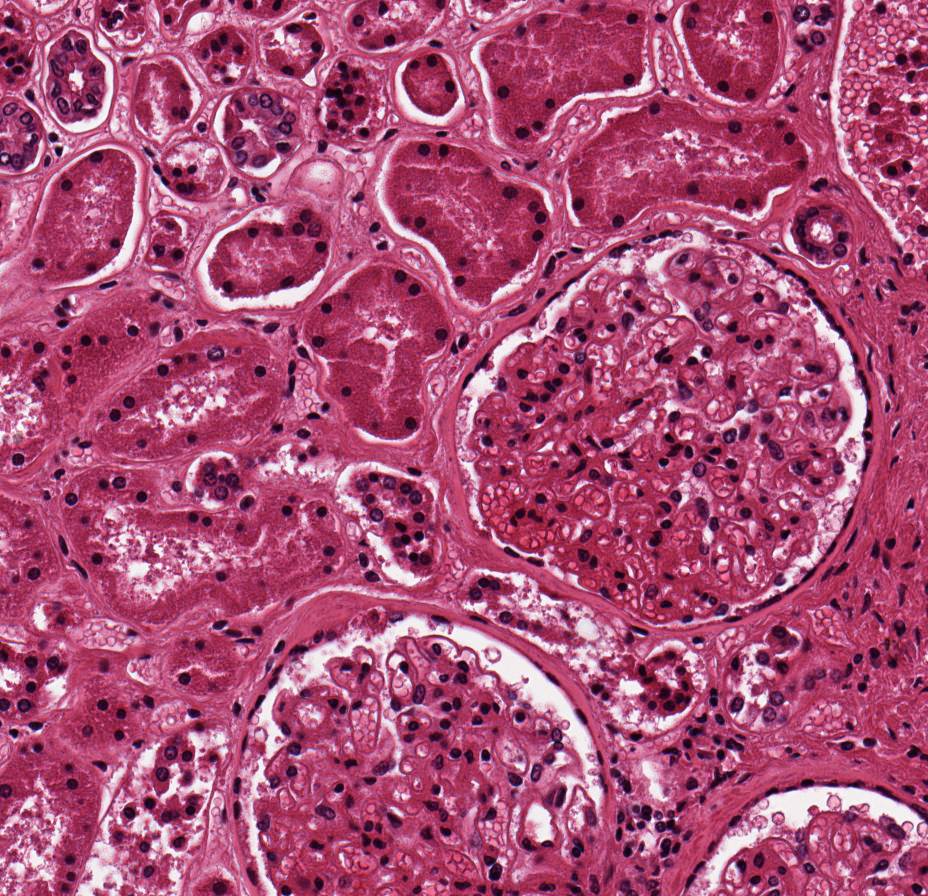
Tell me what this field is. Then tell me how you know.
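This is the cortical labyrinth of the kidney. Find the two round glomeruli, at right-centre and bottom-centre, with part of a third at the bottom-right corner. Each has a clear white crescent of Bowman's space between its tuft and its capsule.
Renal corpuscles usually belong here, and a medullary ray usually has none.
The larger tubules, in the upper and left parts, have deeply eosinophilic granular cytoplasm and round dark nuclei.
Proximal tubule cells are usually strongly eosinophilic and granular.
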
